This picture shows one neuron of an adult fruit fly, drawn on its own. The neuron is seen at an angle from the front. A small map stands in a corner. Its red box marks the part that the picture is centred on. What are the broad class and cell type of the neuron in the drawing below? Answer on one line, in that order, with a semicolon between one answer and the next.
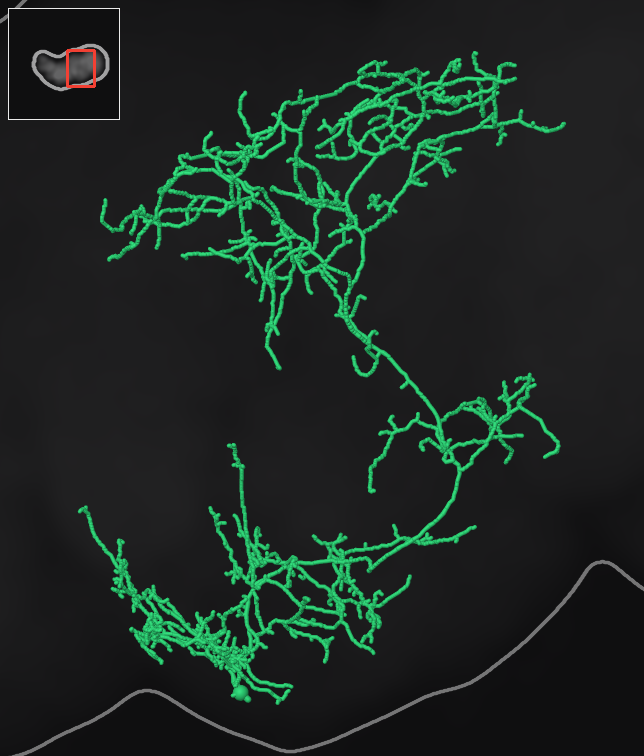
central-brain intrinsic neuron; GNG579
